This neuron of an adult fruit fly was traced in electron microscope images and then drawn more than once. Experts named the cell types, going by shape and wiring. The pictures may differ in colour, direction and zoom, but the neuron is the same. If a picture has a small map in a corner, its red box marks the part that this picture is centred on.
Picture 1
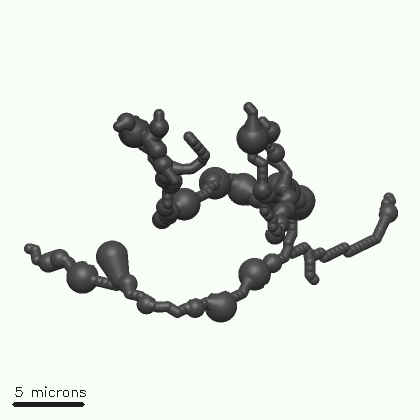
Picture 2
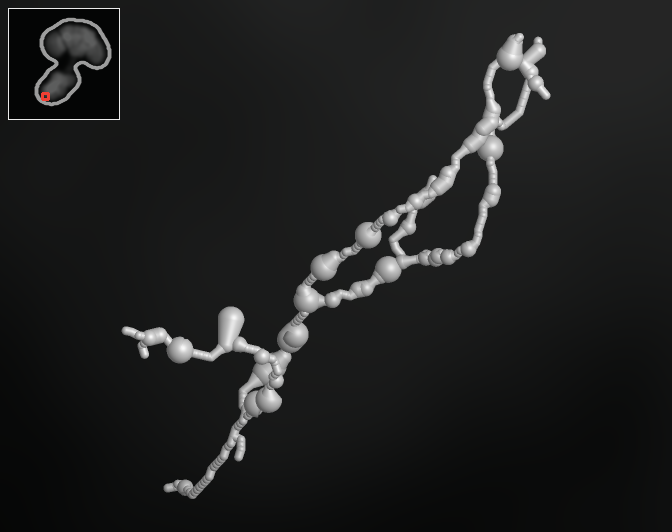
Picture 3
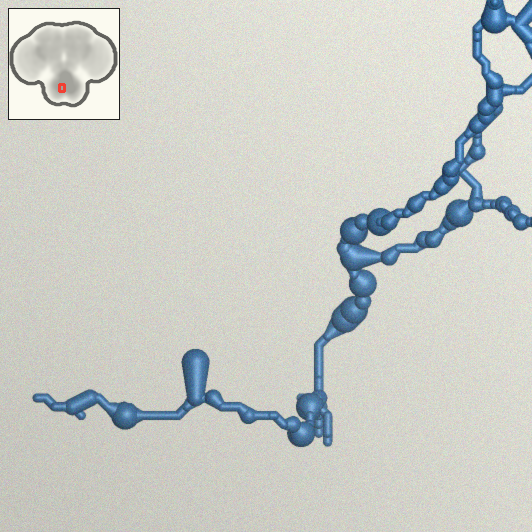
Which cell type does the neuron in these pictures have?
SNta38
